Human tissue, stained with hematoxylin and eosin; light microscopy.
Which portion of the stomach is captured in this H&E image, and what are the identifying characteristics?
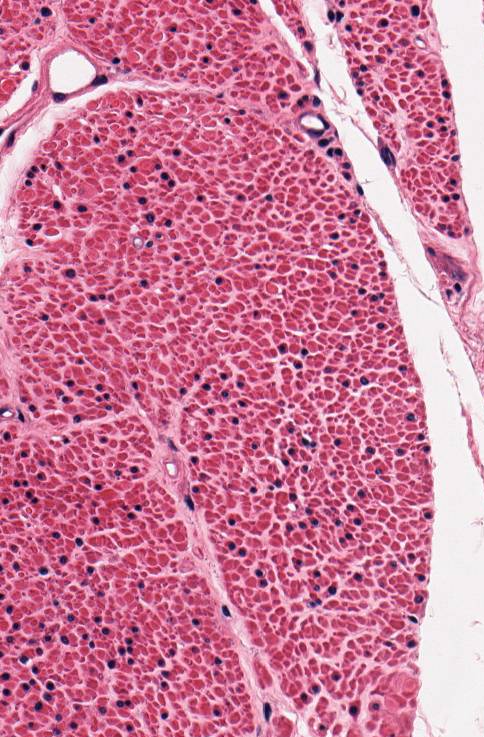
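First point: the tissue is smooth muscle. Second, the fibre profiles are small, polygonal to rounded and closely packed. Third, their cytoplasm stains deep pink-red, and many show pale mottled spaces within.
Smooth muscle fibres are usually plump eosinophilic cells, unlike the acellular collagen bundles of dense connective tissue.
Fourth, small vessels with open empty lumens lie in the septa, one at the upper left and one in the septum near the centre. Last, no fat cells are present between the fascicles.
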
